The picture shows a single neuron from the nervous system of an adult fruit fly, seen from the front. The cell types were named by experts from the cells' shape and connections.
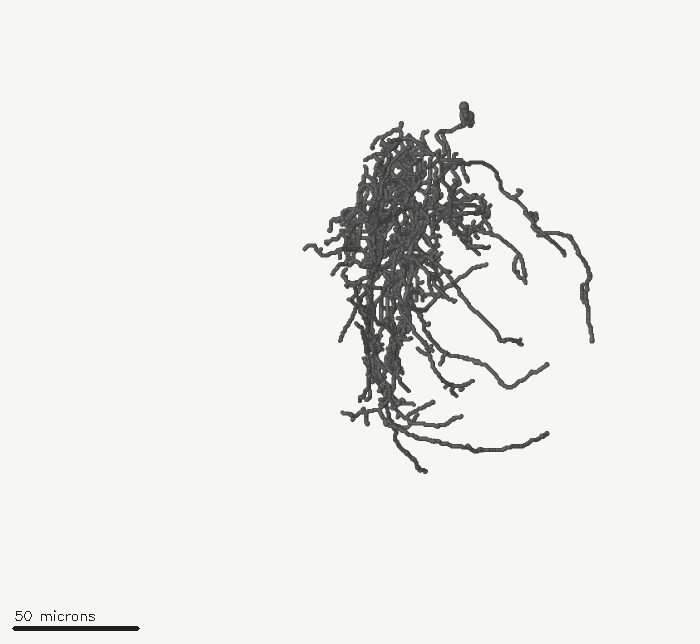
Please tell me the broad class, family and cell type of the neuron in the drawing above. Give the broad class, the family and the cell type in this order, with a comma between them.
nerve-cord intrinsic neuron, hemilineage 09A, IN09A011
